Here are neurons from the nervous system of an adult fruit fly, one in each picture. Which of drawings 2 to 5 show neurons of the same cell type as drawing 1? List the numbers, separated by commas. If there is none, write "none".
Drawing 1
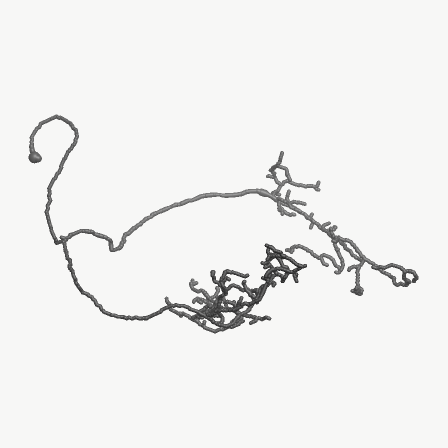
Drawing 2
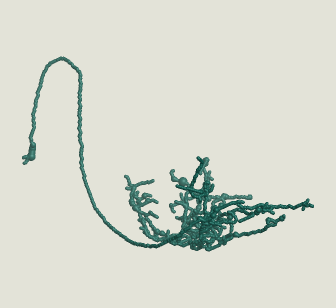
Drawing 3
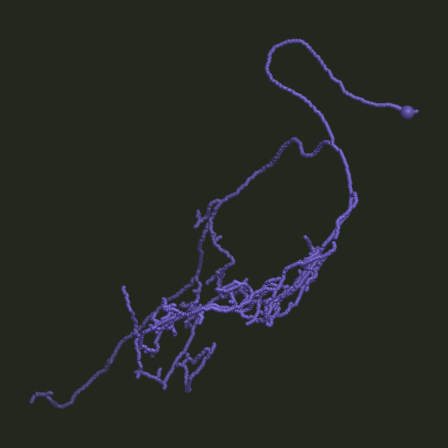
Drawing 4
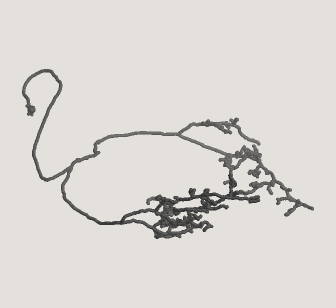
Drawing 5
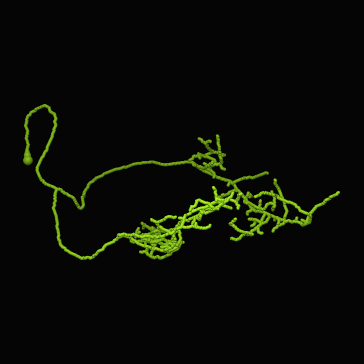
3, 4, 5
